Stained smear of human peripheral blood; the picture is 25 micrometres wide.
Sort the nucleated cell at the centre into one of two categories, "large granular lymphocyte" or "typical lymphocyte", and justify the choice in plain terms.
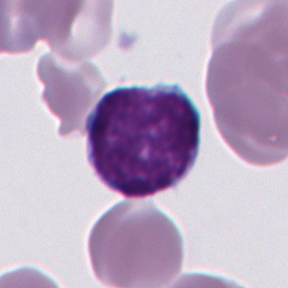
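This is a typical lymphocyte. The deciding feature is the cytoplasm, which is scant and forms at most a thin rim around the nucleus.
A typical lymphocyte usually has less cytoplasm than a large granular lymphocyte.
The cell outline is roughly round, and the nucleus, about 10 micrometres across, is round in outline with no indentation or lobes. The chromatin is dense, dark purple and coarsely clumped.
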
